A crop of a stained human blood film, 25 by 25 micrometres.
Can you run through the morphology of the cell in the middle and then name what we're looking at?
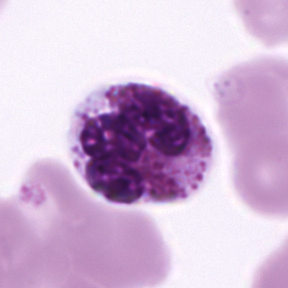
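The cell has a round to slightly oval, smooth outline and measures about 12 micrometres across. Its chromatin is dark purple and coarsely clumped, and no nucleoli can be made out in the nucleus. Pale lilac cytoplasm is broadest on the right side. Cell type: eosinophil.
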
